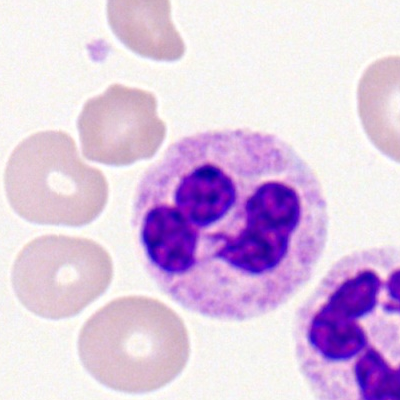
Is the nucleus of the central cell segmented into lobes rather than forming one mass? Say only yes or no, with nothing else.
Yes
